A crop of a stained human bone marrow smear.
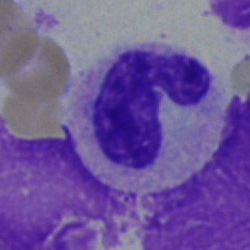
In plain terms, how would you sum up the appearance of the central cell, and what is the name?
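Single curved nuclear band, bent into a C shape. Open side of the C faces right. Cell outline round and smooth. No visible nucleoli. Band neutrophil.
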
